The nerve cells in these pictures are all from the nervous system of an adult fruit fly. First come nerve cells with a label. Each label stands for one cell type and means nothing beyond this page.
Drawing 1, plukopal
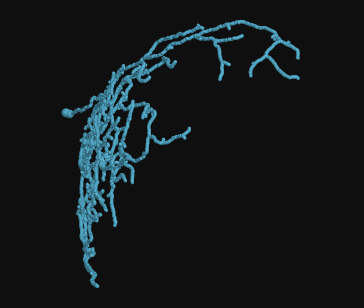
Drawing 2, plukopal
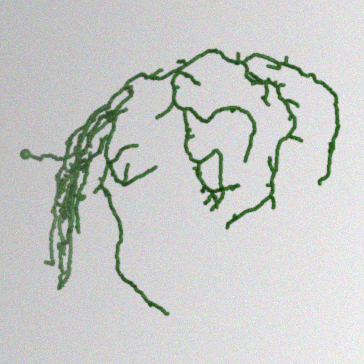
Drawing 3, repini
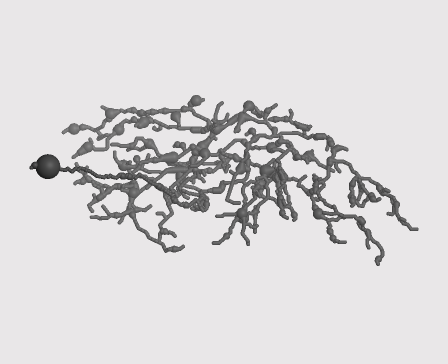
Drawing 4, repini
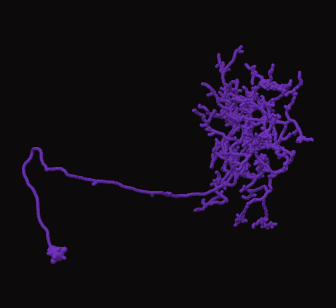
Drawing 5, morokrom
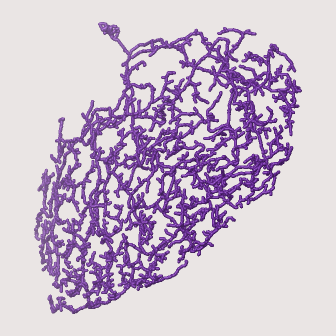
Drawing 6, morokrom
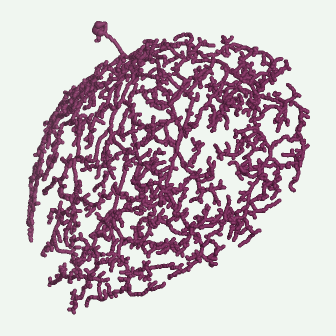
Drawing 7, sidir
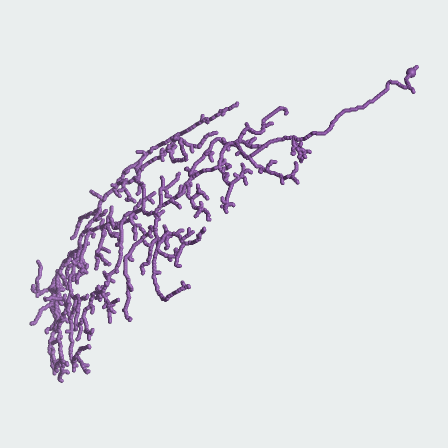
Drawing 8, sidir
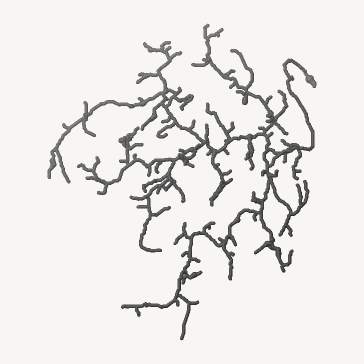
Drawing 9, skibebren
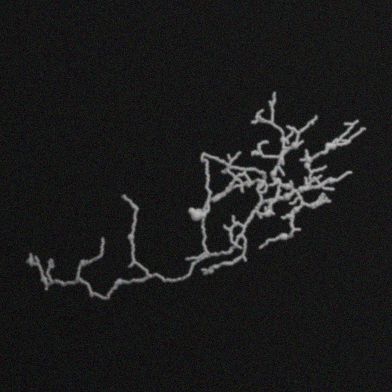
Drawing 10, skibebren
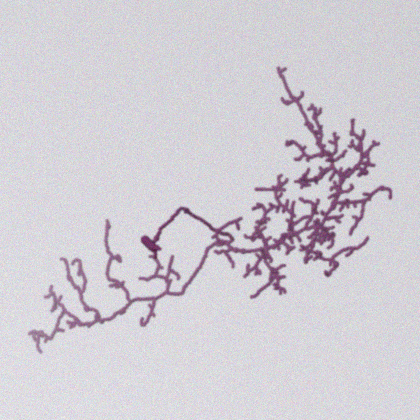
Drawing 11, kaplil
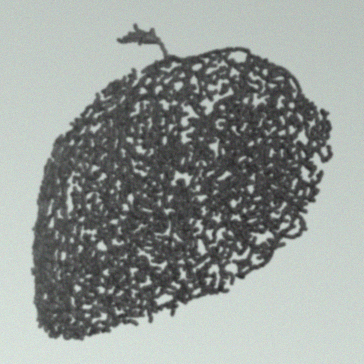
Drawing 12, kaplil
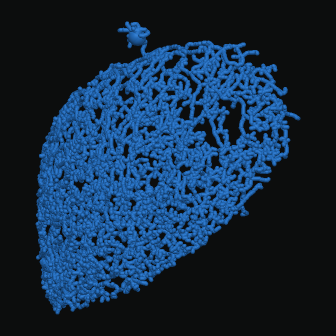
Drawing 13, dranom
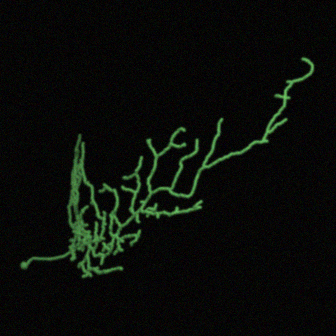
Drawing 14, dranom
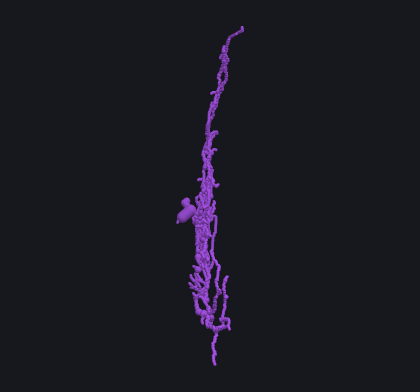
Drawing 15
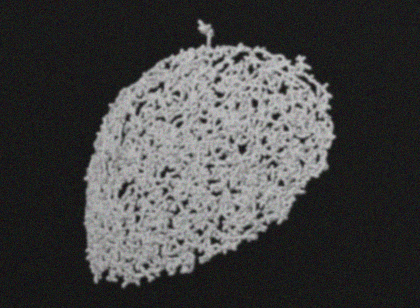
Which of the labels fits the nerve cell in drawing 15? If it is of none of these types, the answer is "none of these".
kaplil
